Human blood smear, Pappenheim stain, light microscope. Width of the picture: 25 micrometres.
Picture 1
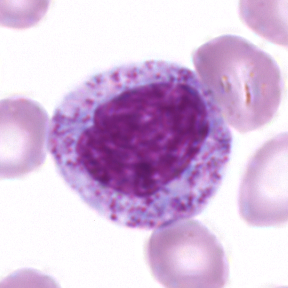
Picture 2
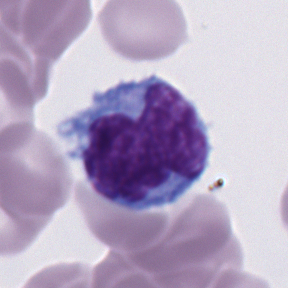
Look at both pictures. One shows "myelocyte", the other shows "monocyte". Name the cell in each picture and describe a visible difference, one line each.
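Picture 1: myelocyte. Many small reddish-purple granules are scattered throughout the cytoplasm.
Picture 2: monocyte. No distinct granules are visible in the cytoplasm.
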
